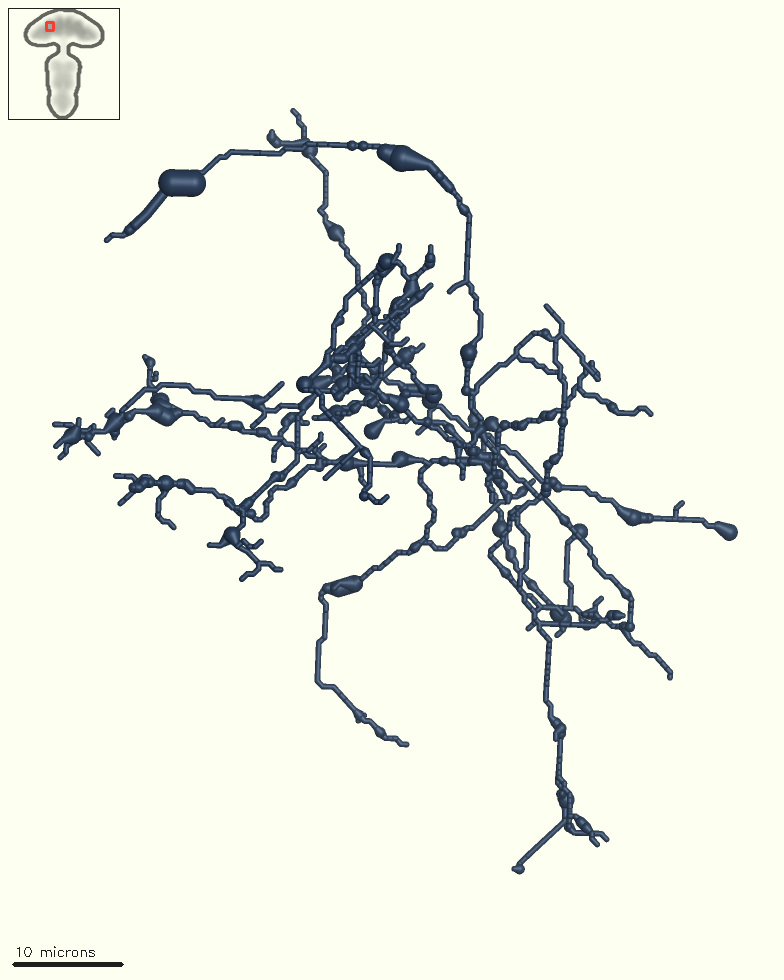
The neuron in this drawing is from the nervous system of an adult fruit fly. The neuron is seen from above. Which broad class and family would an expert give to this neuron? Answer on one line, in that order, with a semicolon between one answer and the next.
central-brain intrinsic neuron; hemilineage VLPd&p1_dorsal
